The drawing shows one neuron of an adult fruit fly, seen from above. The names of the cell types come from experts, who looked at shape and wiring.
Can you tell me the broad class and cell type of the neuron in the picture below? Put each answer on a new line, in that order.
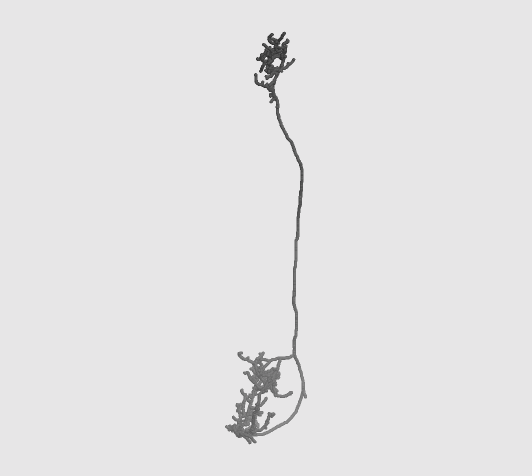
ascending neuron
ANXXX255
